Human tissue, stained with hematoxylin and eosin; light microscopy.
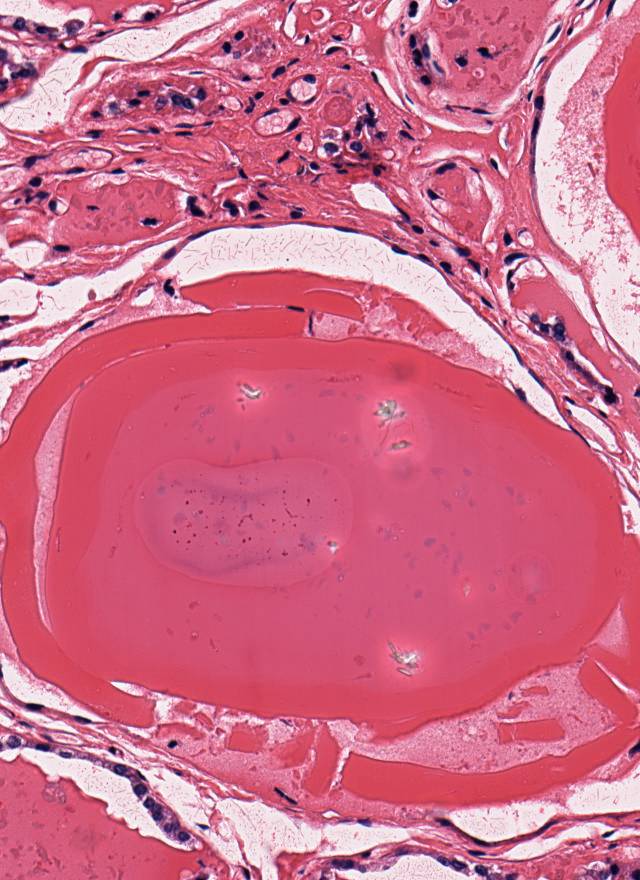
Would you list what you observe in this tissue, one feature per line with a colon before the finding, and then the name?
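Unit: one big rounded one, I'd say, filled with pink material over most of the lower two-thirds
Fragments: a few small, angular, refractile bits, colourless to greenish, scattered in the pink
Lining: flattened cells with thin, elongated dark nuclei
Between units: thin pink fibrous strands with scattered spindle-shaped nuclei
Name: thyroid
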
